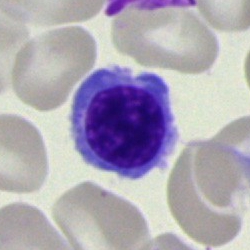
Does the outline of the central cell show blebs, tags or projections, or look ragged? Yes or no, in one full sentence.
Yes, the cell is bounded by a rough outline rather than a smooth one.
